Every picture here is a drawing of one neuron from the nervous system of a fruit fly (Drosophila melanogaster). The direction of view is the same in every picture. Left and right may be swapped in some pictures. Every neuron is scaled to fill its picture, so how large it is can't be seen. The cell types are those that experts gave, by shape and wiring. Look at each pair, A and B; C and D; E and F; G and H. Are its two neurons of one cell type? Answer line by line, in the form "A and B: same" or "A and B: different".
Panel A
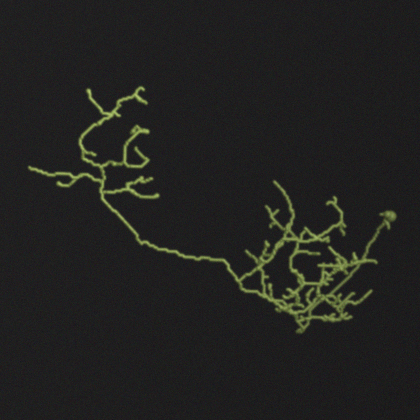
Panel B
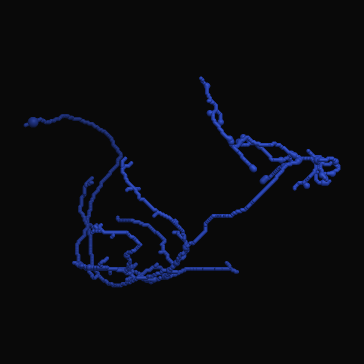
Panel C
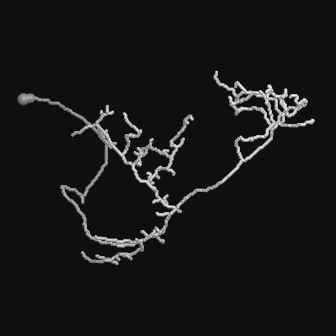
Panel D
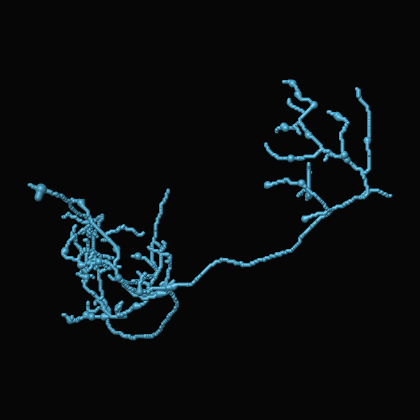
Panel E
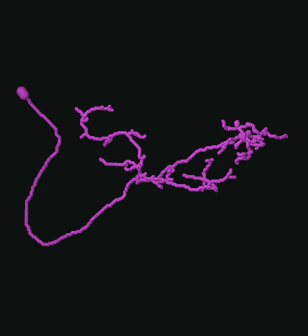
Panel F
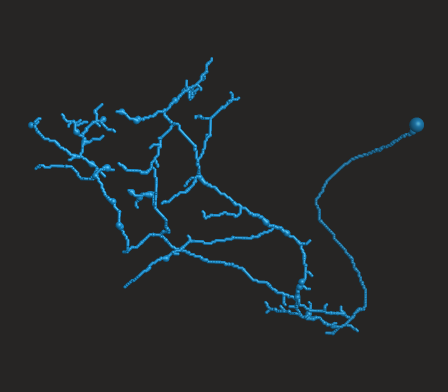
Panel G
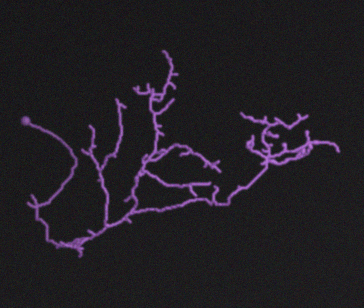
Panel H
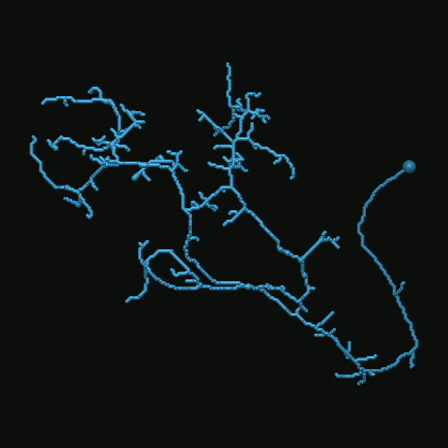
A and B: same
C and D: same
E and F: different
G and H: same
